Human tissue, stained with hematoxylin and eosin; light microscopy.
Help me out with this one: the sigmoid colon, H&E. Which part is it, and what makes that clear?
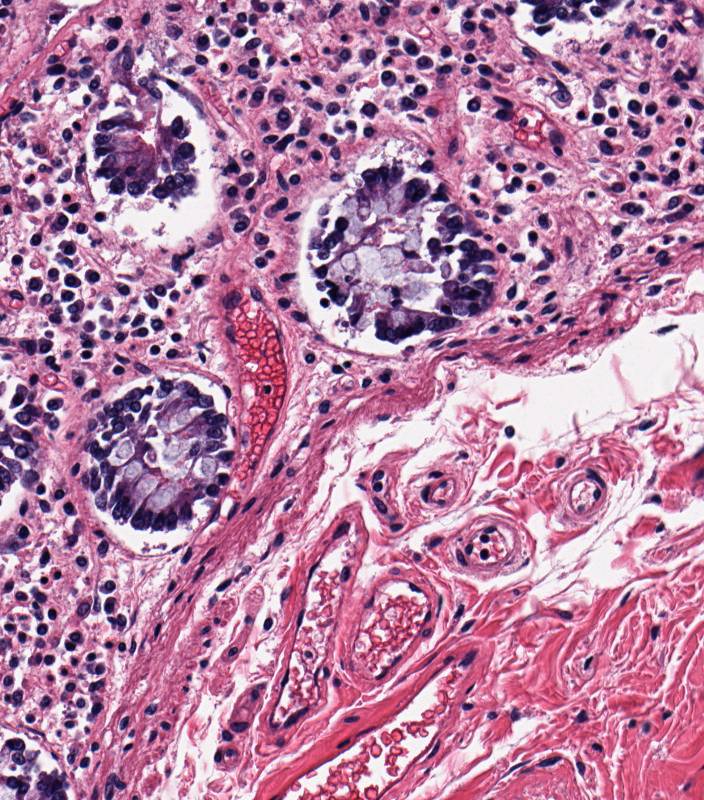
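The mucosa, with glands in densely cellular stroma, fills the upper and left field; looser, vascular tissue lies lower right. Goblet cells with pale grey-blue mucin line most glands, whose dark nuclei crowd basally.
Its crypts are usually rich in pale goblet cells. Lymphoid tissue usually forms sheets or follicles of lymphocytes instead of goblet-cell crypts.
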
